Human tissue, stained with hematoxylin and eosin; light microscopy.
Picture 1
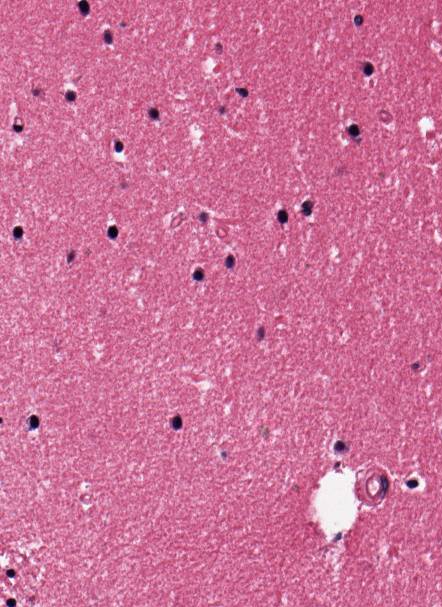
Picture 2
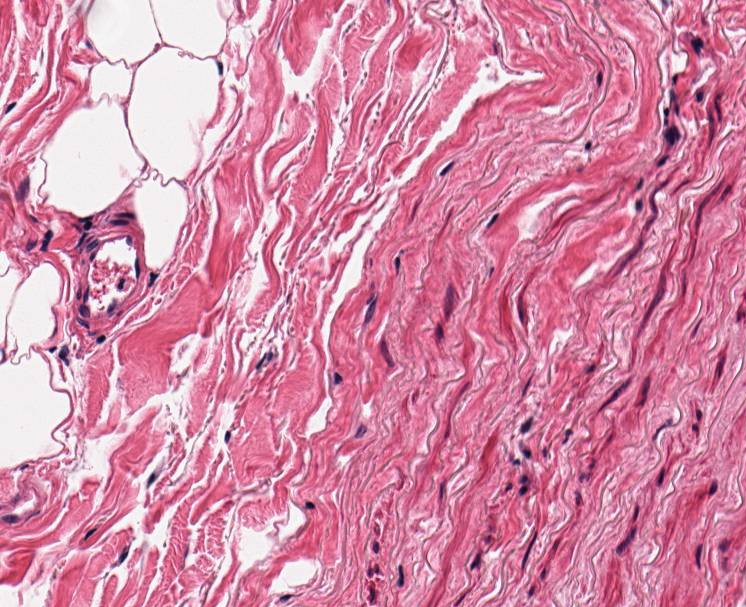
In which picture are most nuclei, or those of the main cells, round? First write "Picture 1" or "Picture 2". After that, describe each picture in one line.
Picture 1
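Picture 1: Most nuclei are small, round and darkly stained.
Picture 2: The scattered fibroblast nuclei are dark, thin and elongated, lying along the fibres.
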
